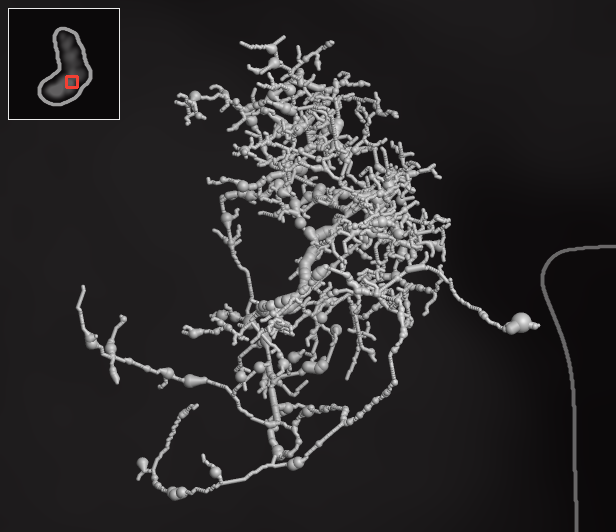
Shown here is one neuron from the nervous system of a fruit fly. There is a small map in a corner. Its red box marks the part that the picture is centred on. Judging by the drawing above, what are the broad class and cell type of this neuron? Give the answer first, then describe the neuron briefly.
Its broad class is central-brain intrinsic neuron. Its cell type is AVLP373. The cell body can be seen on the right of the picture. More than a hundred branch ends can be seen.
